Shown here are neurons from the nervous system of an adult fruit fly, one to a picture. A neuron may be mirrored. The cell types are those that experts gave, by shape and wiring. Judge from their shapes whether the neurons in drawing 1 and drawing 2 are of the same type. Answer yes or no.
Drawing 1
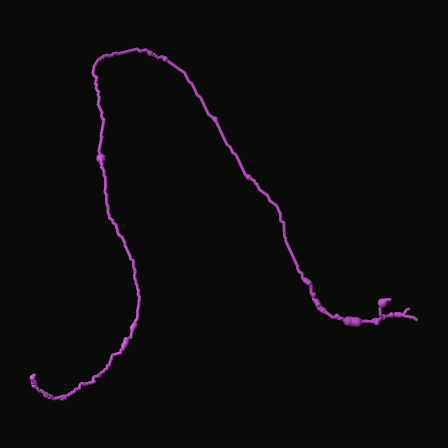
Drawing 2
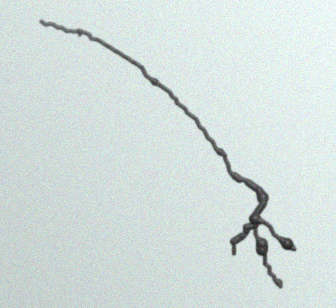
no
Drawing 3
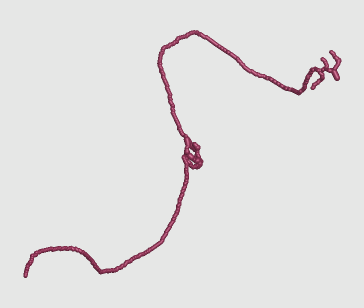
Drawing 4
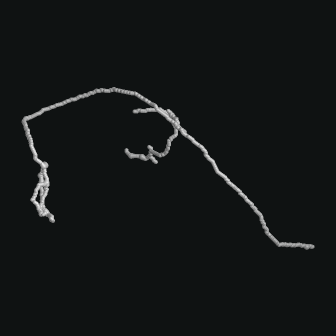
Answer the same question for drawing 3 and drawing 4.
no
